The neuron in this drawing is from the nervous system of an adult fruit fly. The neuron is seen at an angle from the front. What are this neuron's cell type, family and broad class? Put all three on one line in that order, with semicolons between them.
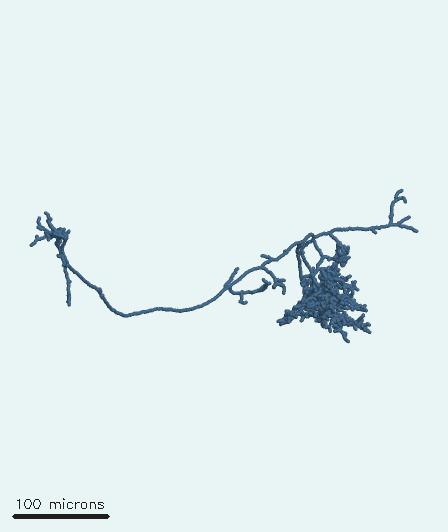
AN06B007; hemilineage 06B; ascending neuron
